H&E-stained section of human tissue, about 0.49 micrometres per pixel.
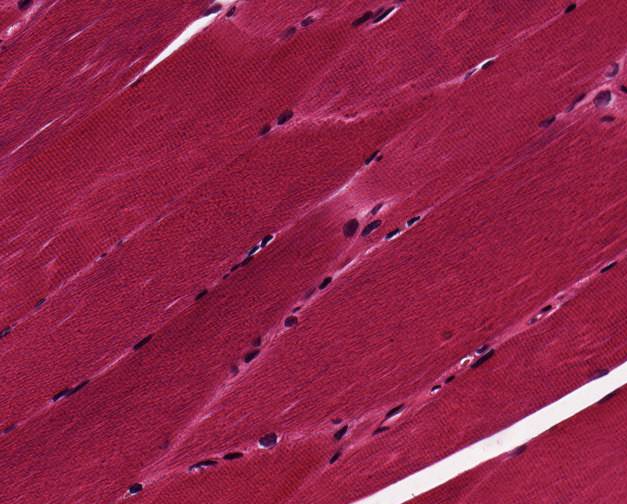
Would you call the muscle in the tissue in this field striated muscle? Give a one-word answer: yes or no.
Yes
